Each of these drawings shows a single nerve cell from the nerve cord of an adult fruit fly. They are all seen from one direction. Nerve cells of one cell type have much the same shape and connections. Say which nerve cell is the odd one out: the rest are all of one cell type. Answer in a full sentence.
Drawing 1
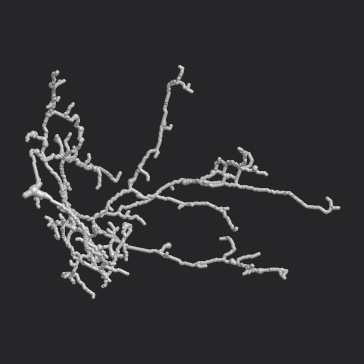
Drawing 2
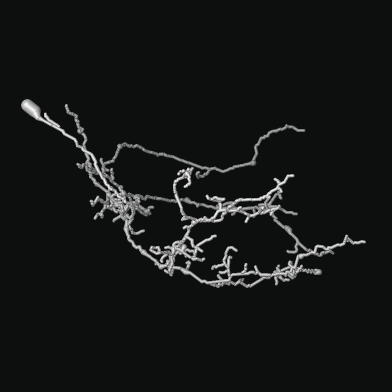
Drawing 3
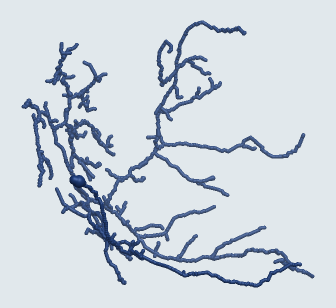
Drawing 2 shows a nerve cell of another cell type.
